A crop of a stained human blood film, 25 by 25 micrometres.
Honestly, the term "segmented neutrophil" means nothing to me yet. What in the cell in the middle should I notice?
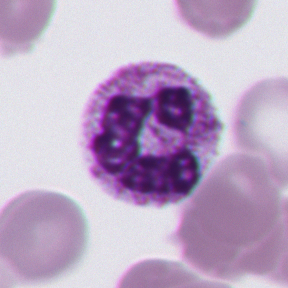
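Taking the features in turn, the cell in the middle is a segmented neutrophil, and each feature can be checked against that name. First, the chromatin is dark purple and coarsely clumped.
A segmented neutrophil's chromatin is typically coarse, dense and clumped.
So this point agrees. Second, fine pink-violet granules fill the cytoplasm.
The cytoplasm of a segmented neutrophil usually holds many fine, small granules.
This point agrees as well. Third, the outline is round, and the nuclear lobes form a loop around a pale central patch of cytoplasm; these are simply what is seen. Nothing on the list goes against the name.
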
